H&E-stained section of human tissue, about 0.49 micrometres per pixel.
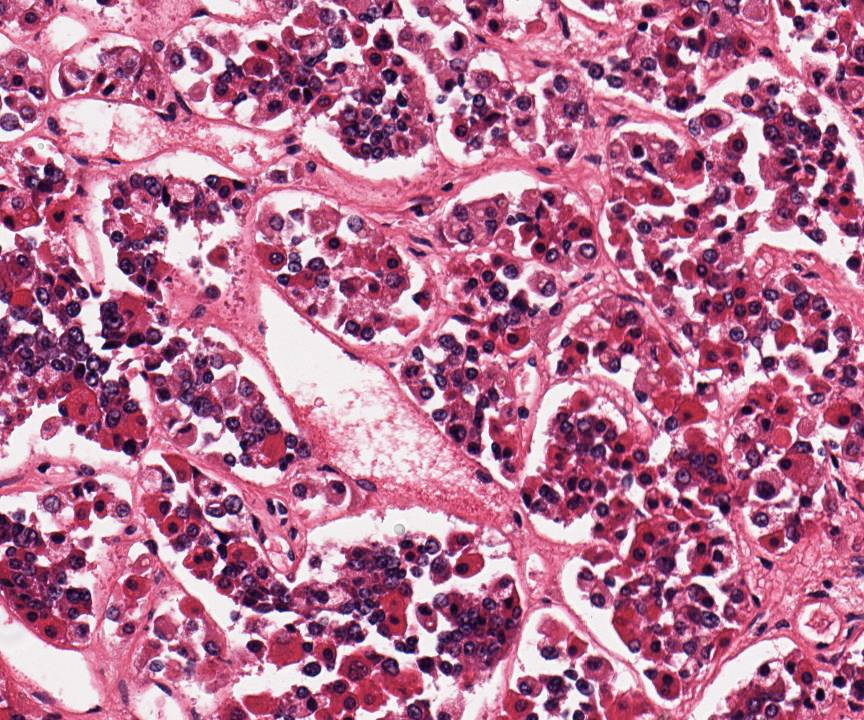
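Pituitary, H&E. Arrangement: across the whole field cells lie in rounded nests and short cords separated by thin pink septa. Cytoplasm: bright red in many cells scattered among others that are pale or purplish. Nuclei: round, dark, fairly uniform in size. Septa: scattered flattened, elongated nuclei.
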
